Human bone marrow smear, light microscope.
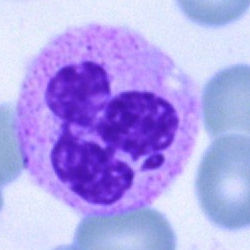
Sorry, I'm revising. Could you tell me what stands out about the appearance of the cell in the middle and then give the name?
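Outline: round and smooth. Chromatin: dark purple and coarsely clumped. Cytoplasm: plentiful and pale pinkish-lilac, with fine pink-violet granules scattered evenly throughout. This cell is a segmented neutrophil.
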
